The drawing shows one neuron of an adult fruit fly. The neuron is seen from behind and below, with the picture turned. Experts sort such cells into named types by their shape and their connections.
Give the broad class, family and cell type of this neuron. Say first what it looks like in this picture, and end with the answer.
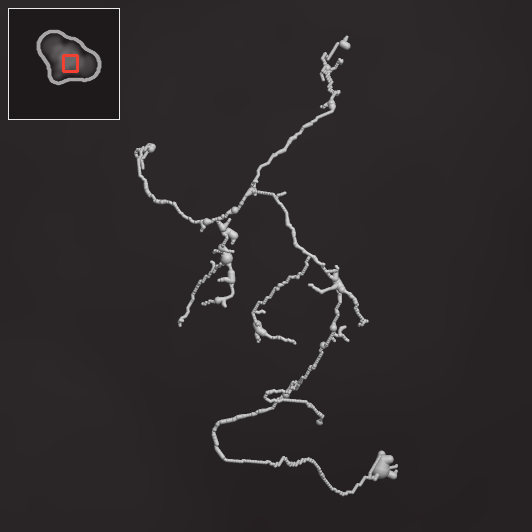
Its cell body lies at the lower right of the picture. Dozens of branch ends can be seen. Its broad class is nerve-cord intrinsic neuron. Its family is hemilineage 19A. It is of cell type IN19A129.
